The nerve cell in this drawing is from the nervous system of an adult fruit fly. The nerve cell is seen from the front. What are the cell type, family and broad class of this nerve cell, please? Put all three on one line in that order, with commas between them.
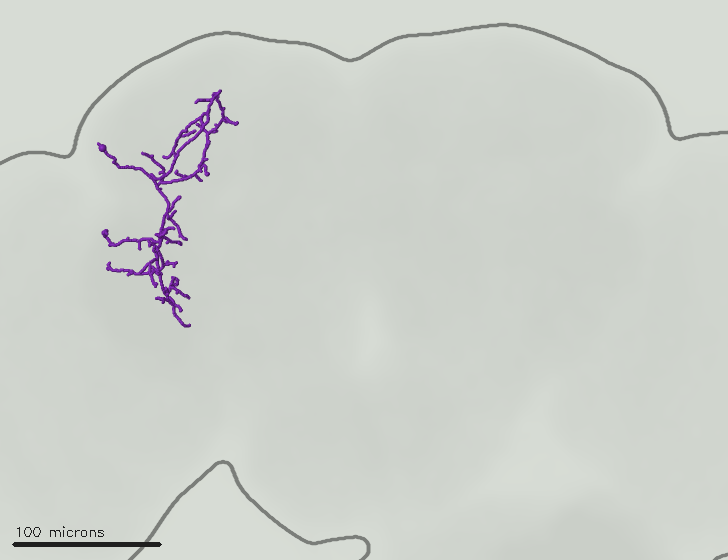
AVLP028, hemilineage SLPal2, central-brain intrinsic neuron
